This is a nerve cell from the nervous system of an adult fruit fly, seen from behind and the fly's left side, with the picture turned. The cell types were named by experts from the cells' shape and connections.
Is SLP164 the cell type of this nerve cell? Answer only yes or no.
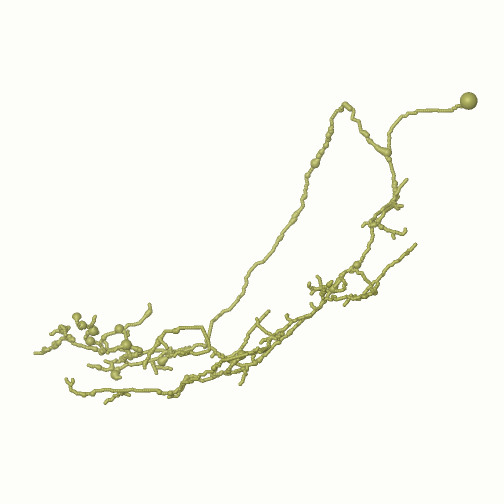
yes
